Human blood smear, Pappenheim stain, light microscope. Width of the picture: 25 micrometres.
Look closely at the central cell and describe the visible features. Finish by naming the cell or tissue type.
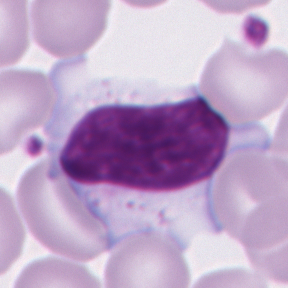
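The chromatin is dark purple and condensed in coarse patches. The nucleus measures about 15 by 8 micrometres. The cytoplasm is abundant and very pale blue-grey, with a few small reddish-purple granules scattered through it. Along the red cells its edge is tinged a slightly deeper blue. This is a large granular lymphocyte.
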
